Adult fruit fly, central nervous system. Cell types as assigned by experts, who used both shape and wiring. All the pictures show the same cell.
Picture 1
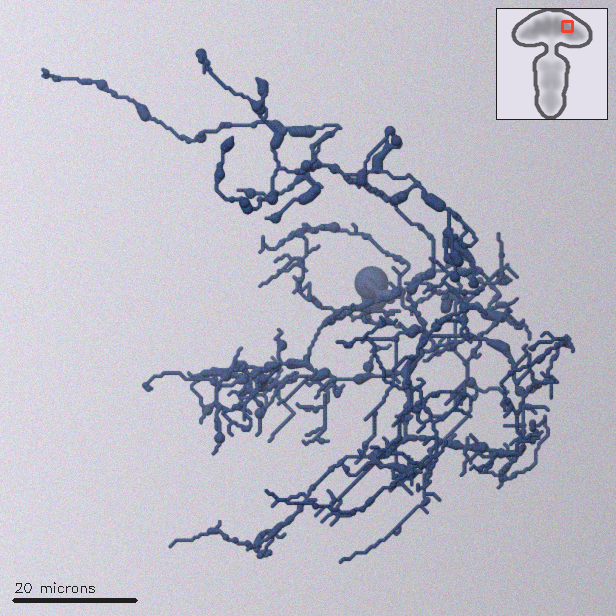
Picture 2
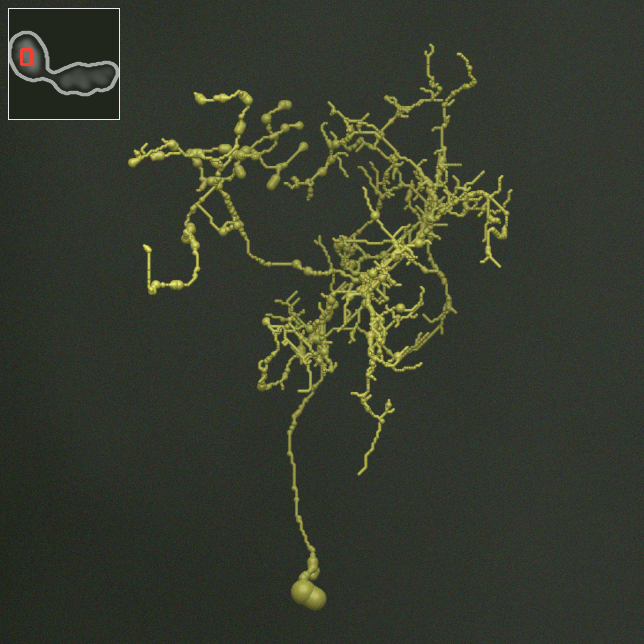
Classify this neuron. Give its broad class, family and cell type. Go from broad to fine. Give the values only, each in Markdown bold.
**central-brain intrinsic neuron**, **hemilineage VLPl&p1_lateral**, **CB0218**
